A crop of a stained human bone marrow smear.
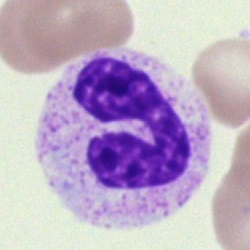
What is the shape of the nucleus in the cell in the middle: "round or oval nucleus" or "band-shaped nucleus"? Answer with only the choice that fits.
Band-shaped nucleus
